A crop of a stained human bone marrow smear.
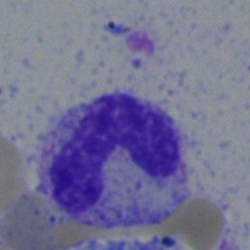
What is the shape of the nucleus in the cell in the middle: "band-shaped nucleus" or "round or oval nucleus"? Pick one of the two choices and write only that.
Band-shaped nucleus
